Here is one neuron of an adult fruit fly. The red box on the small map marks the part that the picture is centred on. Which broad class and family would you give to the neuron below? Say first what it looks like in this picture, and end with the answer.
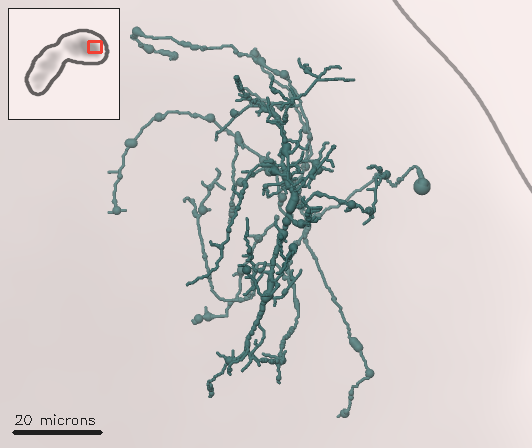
The cell body can be seen on the right of the picture. By the scale bar it is about 90 microns tall in this view. The picture shows dozens of branch ends. This is a central-brain intrinsic neuron. Its family is hemilineage VLPl&d1_dorsal.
